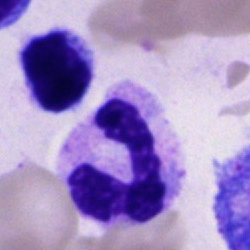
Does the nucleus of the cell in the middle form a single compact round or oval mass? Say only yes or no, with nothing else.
No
